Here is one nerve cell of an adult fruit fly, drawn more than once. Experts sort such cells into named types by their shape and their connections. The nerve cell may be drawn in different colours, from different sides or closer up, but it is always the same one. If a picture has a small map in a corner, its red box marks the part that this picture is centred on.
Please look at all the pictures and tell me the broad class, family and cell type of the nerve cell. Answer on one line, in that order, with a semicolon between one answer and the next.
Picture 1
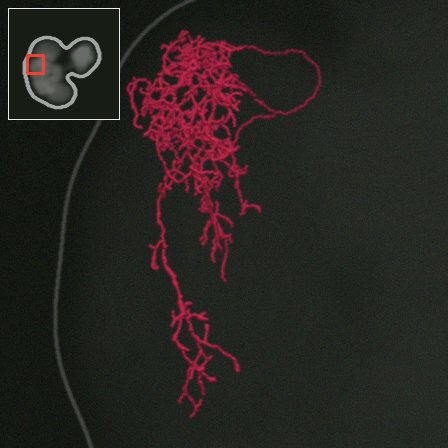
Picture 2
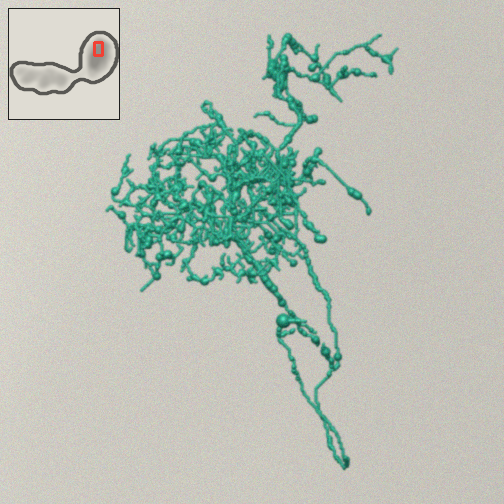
central-brain intrinsic neuron; hemilineage LHl1; LHAV4j1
